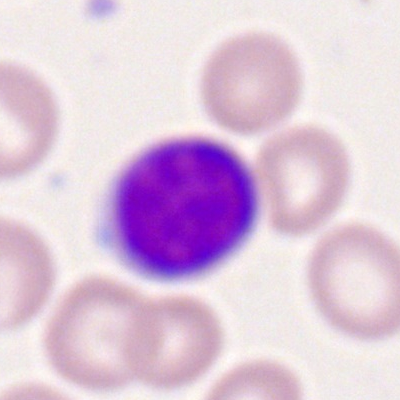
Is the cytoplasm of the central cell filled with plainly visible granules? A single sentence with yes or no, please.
No, the cytoplasm of the cell shows no visible granules.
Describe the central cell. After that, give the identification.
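The outline is round, nearly circular. Almost the whole cell is filled by the nucleus, so very little cytoplasm remains; what does show is a faint pale blue, mainly at the lower left edge. The chromatin is dense and dark purple, with slightly paler mottled patches. Name: lymphocyte.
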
